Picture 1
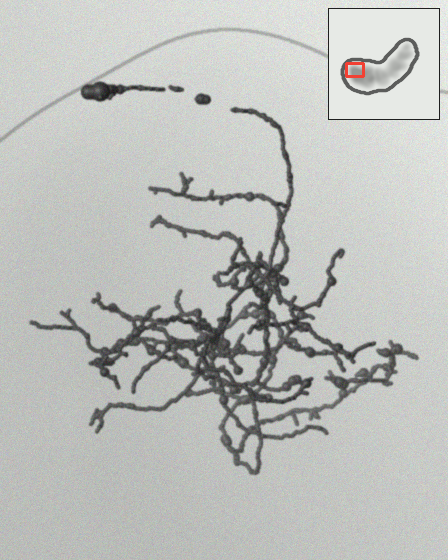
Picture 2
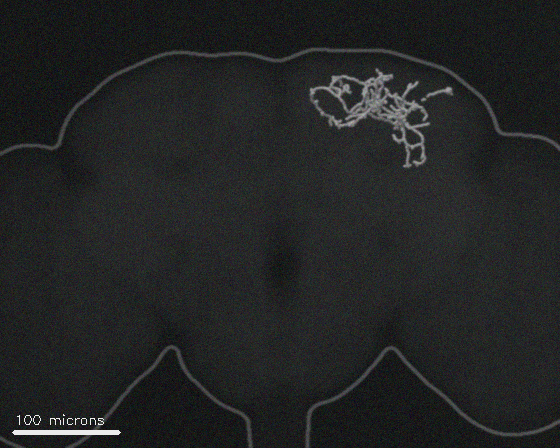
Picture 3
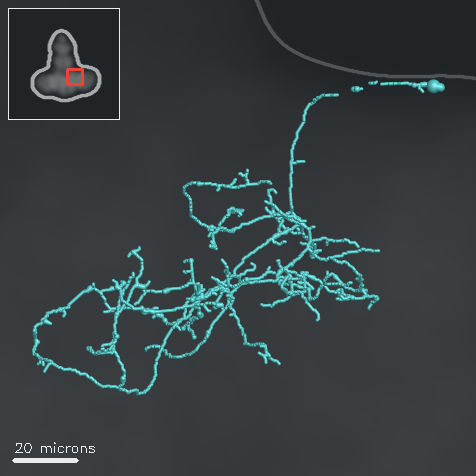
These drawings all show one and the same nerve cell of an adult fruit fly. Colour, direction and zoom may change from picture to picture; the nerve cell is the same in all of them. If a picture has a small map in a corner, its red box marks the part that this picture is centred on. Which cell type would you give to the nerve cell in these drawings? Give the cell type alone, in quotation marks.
"SLP328"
